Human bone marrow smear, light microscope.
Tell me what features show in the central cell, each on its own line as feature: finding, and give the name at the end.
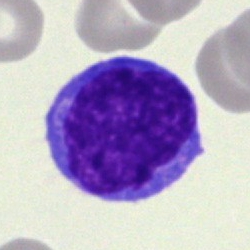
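Chromatin: clumped into dark patches separated by paler areas
Cytoplasm: only a thin blue rim around the nucleus
Vacuoles: none seen
Identification: blast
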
